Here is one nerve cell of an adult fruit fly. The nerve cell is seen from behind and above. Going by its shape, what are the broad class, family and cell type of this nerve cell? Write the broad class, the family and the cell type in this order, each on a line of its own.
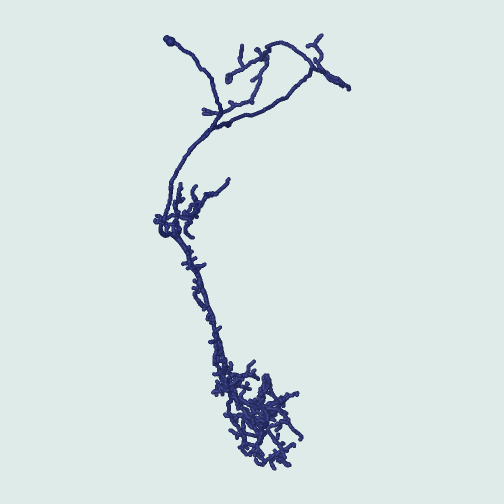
central-brain intrinsic neuron
hemilineage VLPd&p1_posterior
AOTU043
